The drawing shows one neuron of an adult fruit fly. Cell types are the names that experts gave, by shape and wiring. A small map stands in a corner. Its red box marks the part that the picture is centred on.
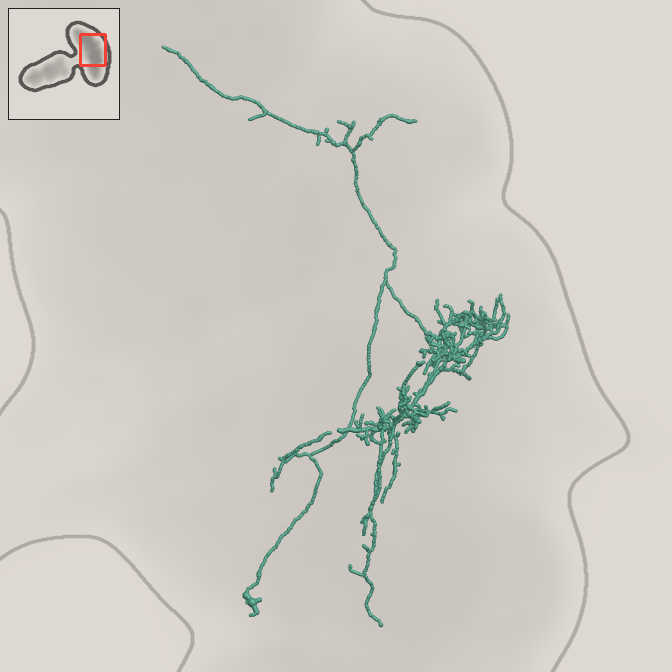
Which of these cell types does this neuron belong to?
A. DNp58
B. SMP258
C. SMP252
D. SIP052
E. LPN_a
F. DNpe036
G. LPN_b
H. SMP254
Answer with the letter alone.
D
